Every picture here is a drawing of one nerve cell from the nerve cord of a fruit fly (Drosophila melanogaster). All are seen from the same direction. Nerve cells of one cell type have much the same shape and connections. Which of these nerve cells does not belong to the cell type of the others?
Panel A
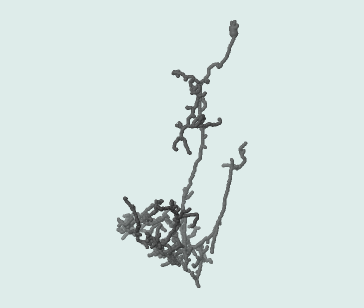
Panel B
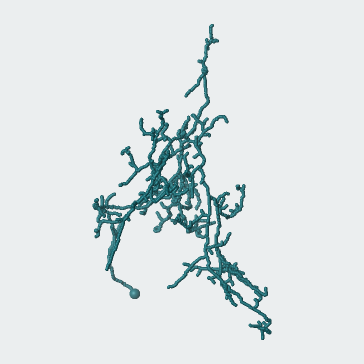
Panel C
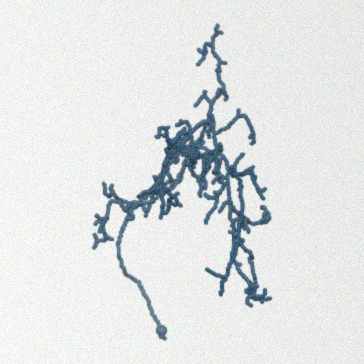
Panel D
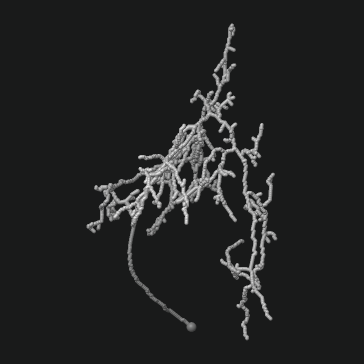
A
